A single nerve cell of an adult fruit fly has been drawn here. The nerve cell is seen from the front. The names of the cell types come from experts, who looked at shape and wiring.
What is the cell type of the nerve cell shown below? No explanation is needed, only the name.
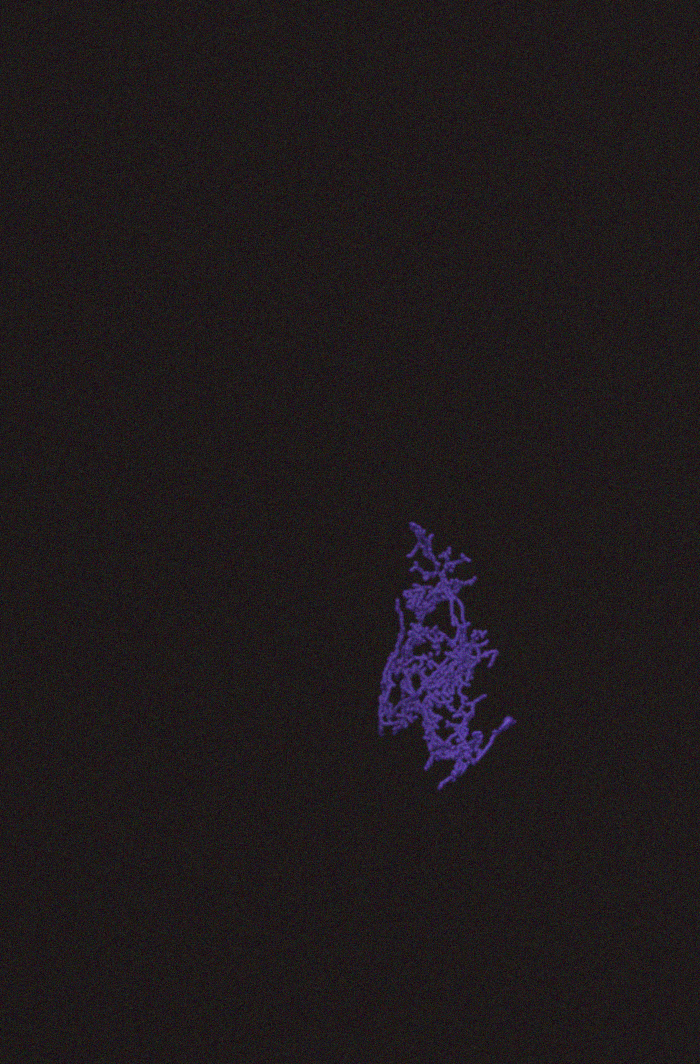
GNG549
